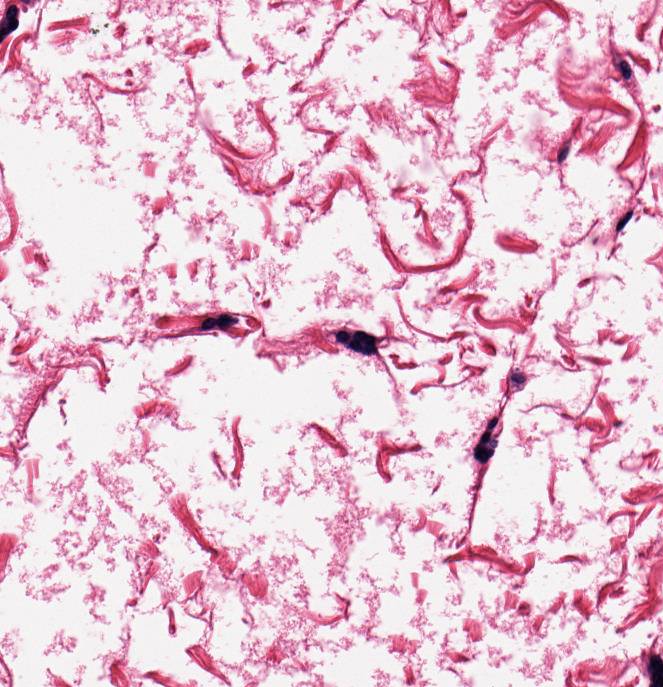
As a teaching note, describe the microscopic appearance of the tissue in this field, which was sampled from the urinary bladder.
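Loose connective tissue occupies the whole field, its fibres widely scattered and separated by large pale spaces. The collagen fibres are eosinophilic, short and wavy, and run in random directions. Much of the space between them is filled by fine, wispy, pale pink material. Cells are few; they are spindle-shaped, with dark, elongated nuclei.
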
